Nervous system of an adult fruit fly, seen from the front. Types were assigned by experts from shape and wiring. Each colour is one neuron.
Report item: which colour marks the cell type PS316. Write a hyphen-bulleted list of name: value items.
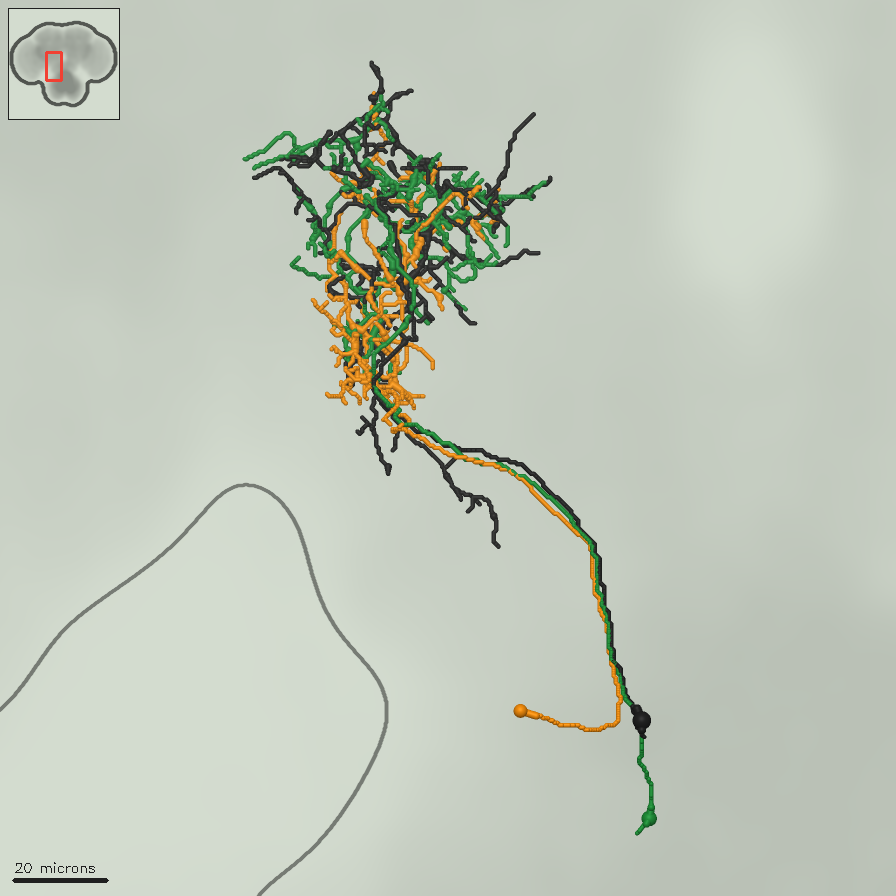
- colour: black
